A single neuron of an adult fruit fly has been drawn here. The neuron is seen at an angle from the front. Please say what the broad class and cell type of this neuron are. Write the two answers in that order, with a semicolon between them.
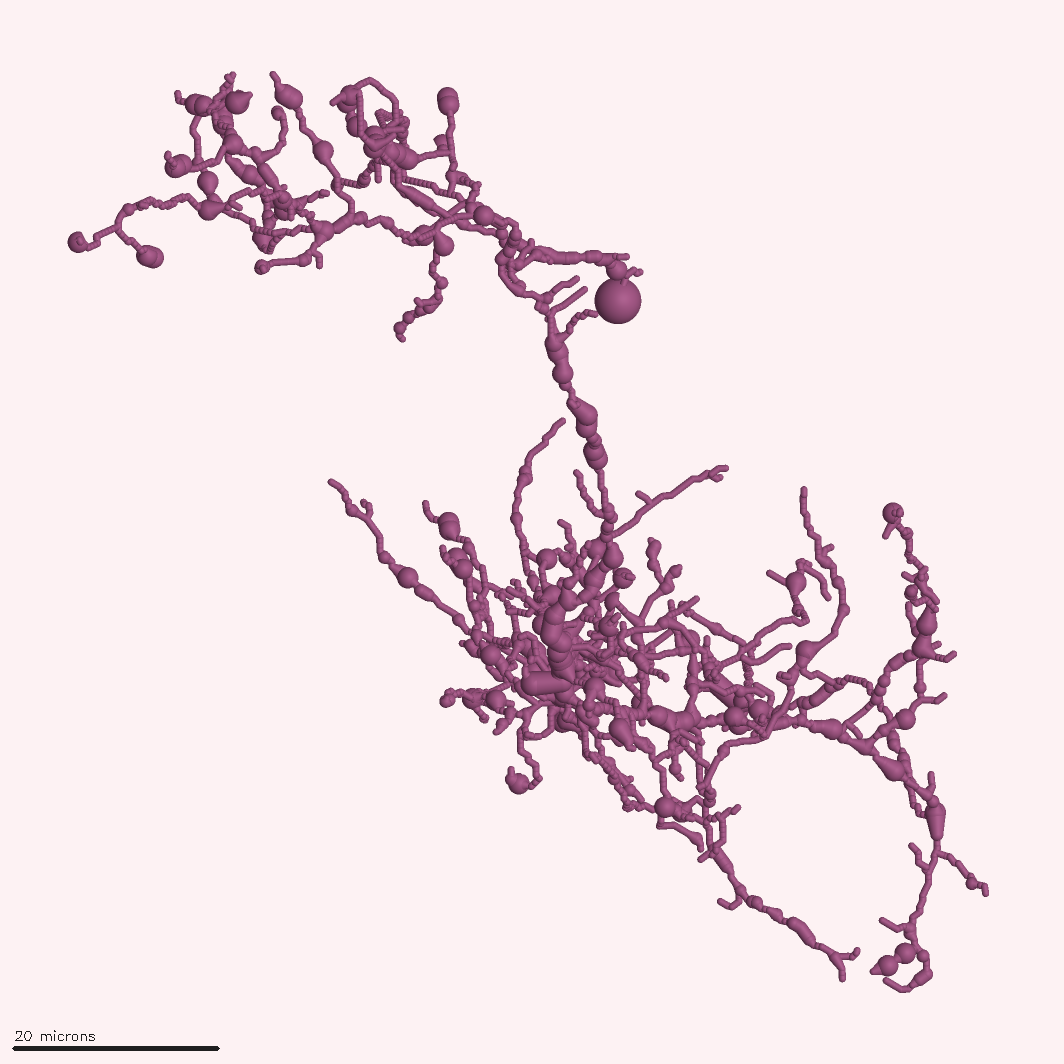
central-brain intrinsic neuron; IB022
